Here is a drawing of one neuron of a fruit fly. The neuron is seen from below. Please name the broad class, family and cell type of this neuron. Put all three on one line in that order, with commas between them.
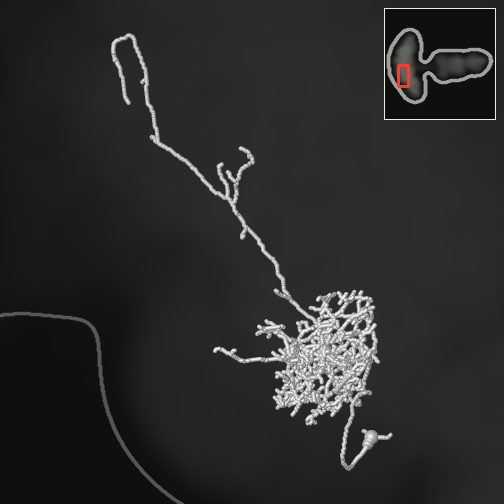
central-brain intrinsic neuron, hemilineage LHl1, AVLP761m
